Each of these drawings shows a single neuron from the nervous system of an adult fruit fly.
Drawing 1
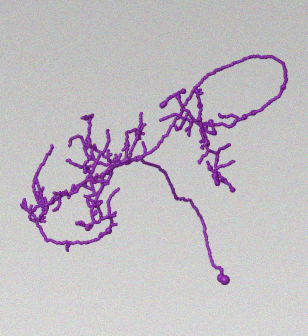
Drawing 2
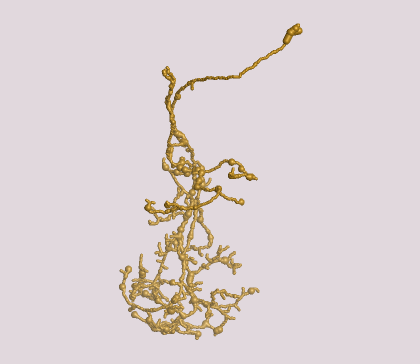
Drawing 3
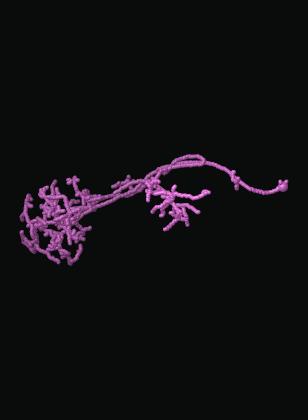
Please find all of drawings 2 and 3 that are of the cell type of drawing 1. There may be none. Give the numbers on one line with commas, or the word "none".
none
